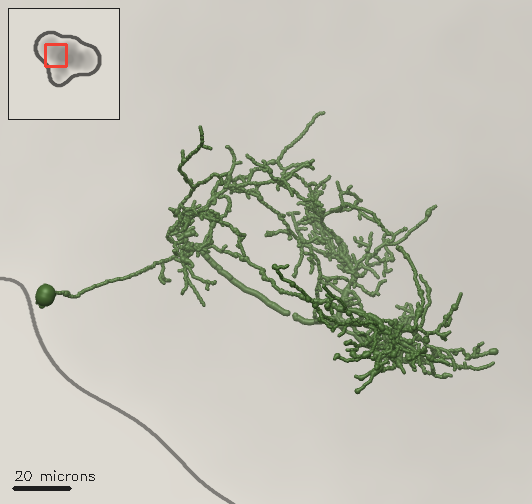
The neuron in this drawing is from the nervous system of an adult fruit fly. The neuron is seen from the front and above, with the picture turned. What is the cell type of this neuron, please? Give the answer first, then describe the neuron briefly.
It is of cell type CL130. It is a central-brain intrinsic neuron. Its cell body lies on the left of the picture. By the scale bar it is about 170 microns wide in this view.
